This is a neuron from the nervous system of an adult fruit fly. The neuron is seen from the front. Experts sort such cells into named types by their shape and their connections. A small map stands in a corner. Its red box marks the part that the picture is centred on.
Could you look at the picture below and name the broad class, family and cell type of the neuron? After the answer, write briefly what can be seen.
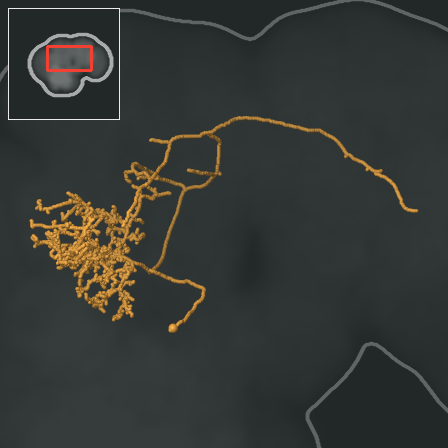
It is a central-brain intrinsic neuron. Its family is hemilineage LALv1_ventral. It is of cell type CB1498. The cell body can be seen at the bottom of the picture. As drawn here it is wider than it is tall.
